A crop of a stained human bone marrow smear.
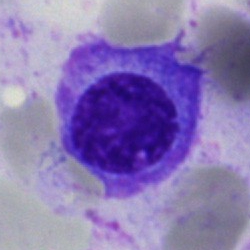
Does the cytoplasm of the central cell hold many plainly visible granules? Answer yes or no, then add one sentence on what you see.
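No. No distinct granules are seen in the cytoplasm.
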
